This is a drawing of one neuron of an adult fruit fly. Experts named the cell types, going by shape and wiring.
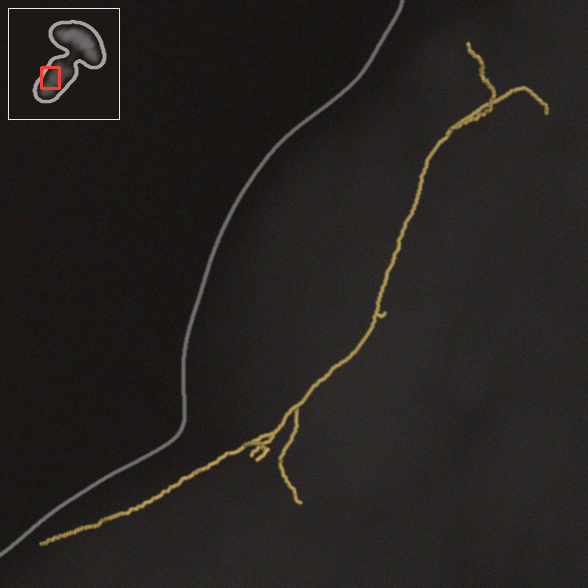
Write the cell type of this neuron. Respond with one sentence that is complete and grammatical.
The neuron belongs to cell type SNpp14.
